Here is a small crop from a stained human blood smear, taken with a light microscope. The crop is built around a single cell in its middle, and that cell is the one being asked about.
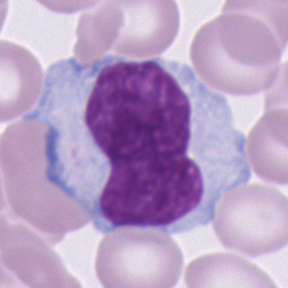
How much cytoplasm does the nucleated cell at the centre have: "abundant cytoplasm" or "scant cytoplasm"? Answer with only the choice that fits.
Abundant cytoplasm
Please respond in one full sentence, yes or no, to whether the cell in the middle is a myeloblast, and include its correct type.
No, this cell in the middle is a monocyte, so it is not a myeloblast.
